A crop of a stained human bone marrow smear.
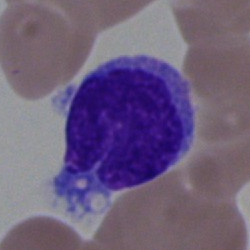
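Monocyte in the middle of a stained bone marrow smear, light microscope. Nucleus occupies most of the cell; cytoplasm reduced to a narrow rim. No distinct nucleoli. Lower left: irregular cytoplasmic projection holding small clear vacuoles. No distinct cytoplasmic granules.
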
